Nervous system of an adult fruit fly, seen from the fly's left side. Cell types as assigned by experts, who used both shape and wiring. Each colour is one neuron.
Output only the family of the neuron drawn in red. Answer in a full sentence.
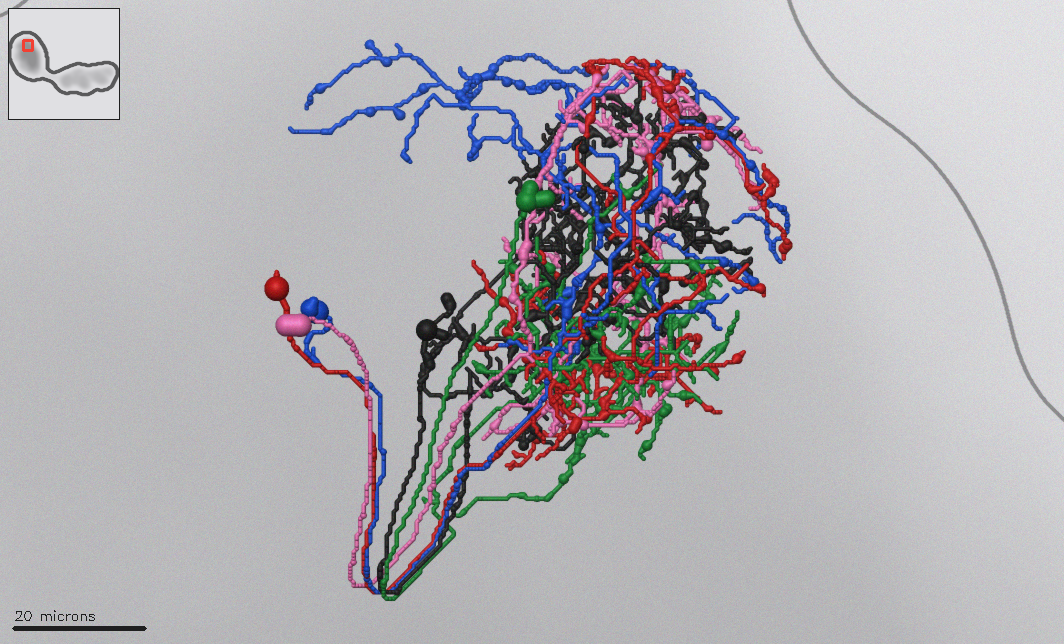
The family is hemilineage LHl4_dorsal.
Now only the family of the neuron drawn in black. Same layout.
The family is hemilineage LHl1.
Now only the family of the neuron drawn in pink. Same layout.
The family is hemilineage LHl4_dorsal.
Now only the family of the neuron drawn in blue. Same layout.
The family is hemilineage LHl4_dorsal.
